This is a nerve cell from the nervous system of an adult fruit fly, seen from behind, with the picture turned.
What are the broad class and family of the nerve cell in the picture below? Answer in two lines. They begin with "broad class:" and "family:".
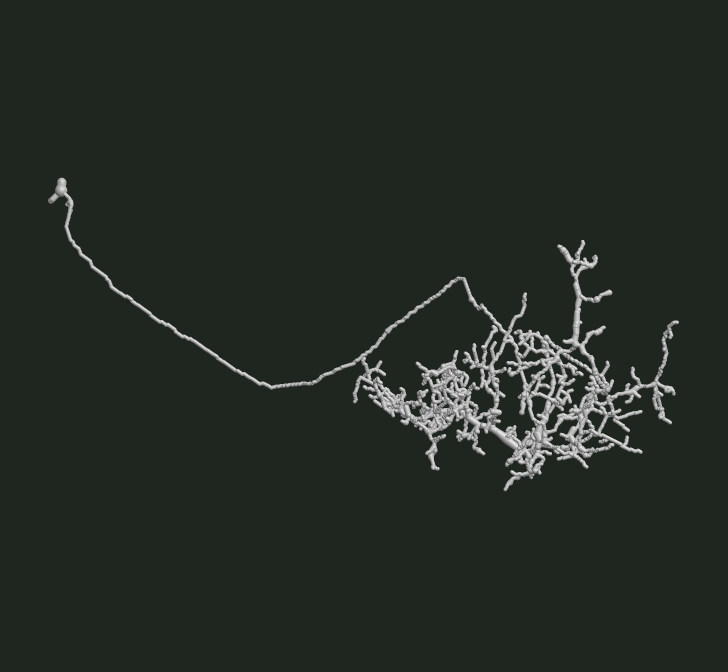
broad class: central-brain intrinsic neuron
family: hemilineage WEDd1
